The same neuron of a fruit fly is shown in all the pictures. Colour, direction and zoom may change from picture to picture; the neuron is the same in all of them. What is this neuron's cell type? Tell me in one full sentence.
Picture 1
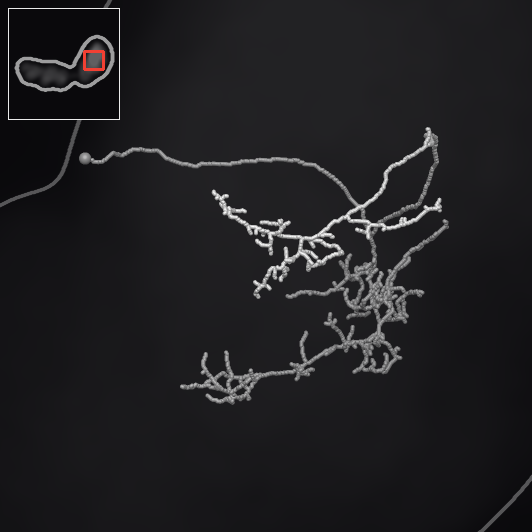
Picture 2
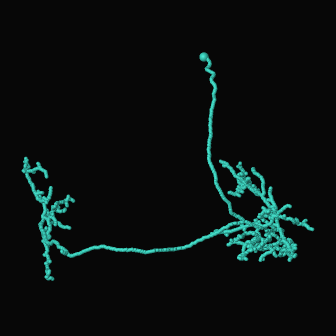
This neuron is typed as LAL167.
